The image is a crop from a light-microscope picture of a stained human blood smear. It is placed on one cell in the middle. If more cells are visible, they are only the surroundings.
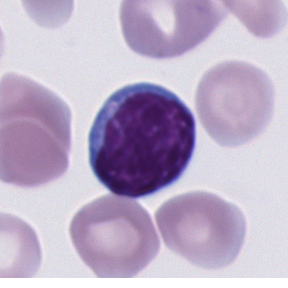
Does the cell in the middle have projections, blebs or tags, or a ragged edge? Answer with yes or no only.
No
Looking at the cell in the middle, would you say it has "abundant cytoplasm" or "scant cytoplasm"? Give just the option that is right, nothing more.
Scant cytoplasm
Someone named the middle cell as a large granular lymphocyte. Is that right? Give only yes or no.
no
